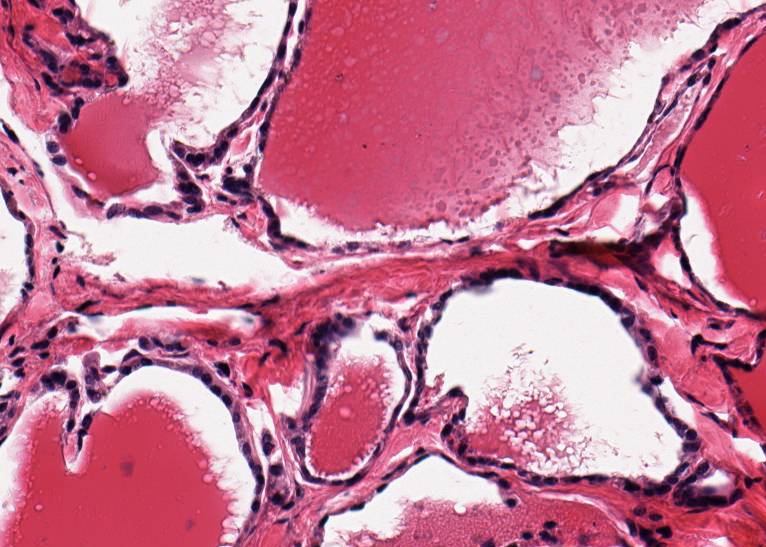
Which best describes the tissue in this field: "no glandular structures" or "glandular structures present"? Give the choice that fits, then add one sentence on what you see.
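Glandular structures present. The field is filled by large, rounded to irregular follicles separated by thin partitions.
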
